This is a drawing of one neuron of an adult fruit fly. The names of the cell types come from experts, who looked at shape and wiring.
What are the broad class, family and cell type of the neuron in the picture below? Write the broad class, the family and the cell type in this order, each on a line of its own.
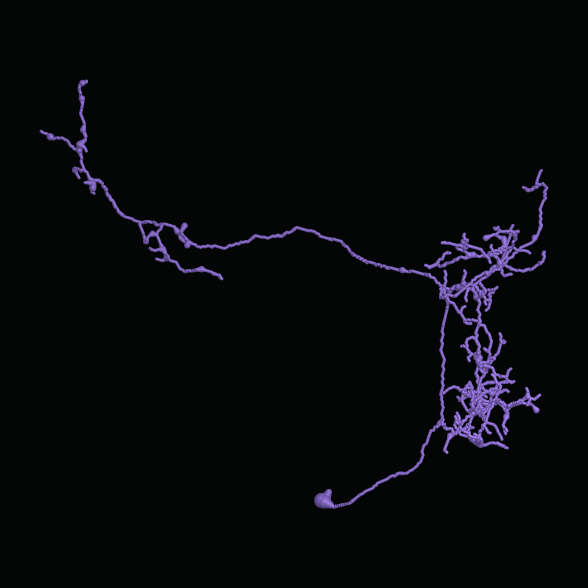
central-brain intrinsic neuron
hemilineage CREa2_ventral
LAL031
